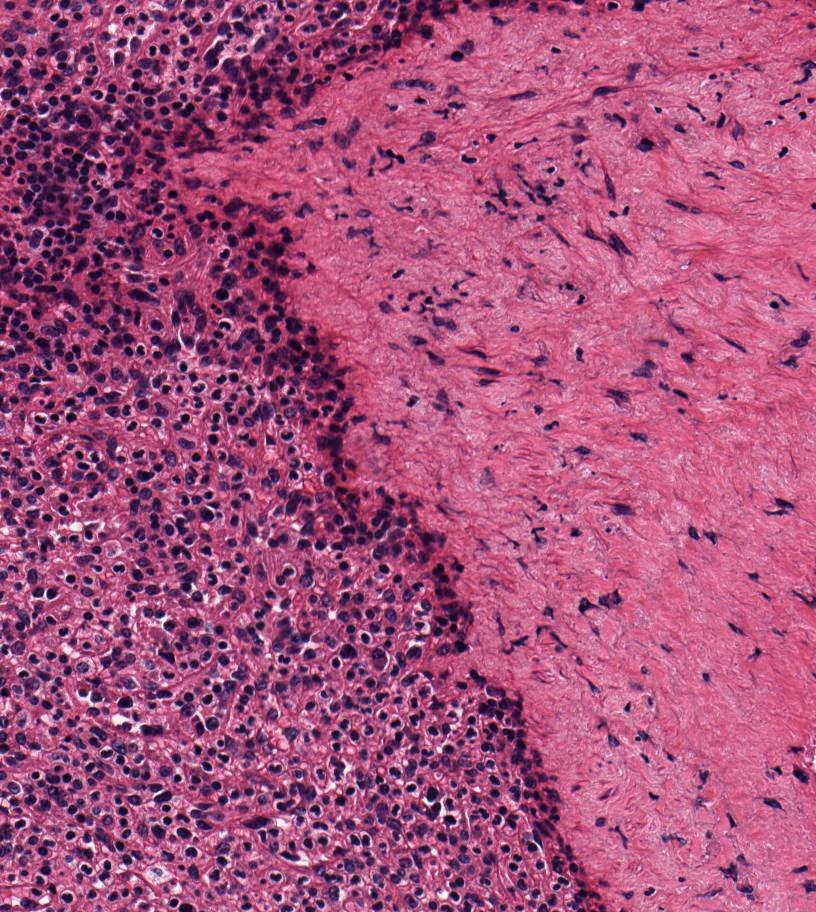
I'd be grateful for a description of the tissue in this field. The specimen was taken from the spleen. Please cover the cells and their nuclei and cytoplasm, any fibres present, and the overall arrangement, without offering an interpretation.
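Trace the irregular border from top centre to lower right. Left of it is a diffuse sheet of closely packed rounded cells with round, dark nuclei; right, pale pink and sparsely cellular. Lower left, many have a rim of clear cytoplasm around the nucleus.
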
